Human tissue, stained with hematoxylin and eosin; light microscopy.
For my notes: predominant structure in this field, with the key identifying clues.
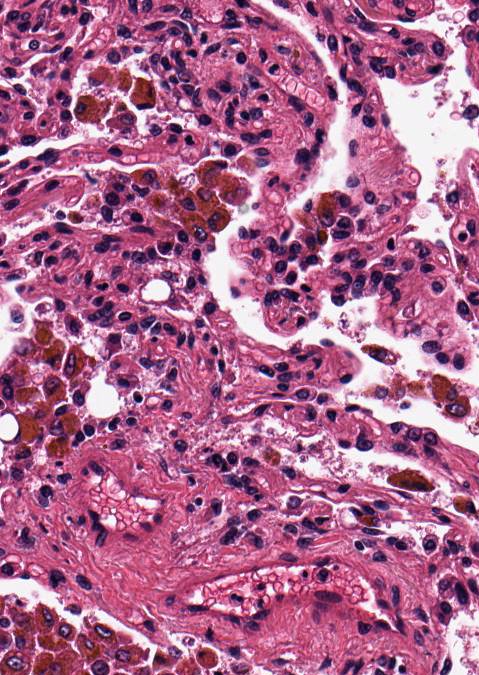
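This is alveolus. On the right, plump cuboidal cells with round dark nuclei line the spaces and bulge into the lumen.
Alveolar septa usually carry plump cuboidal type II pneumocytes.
Large cells with coarse golden-brown granular pigment cluster mainly in the left half. Wavy pink collagen with scattered spindle-shaped nuclei thickens the tissue between spaces, clearest in the lower half.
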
